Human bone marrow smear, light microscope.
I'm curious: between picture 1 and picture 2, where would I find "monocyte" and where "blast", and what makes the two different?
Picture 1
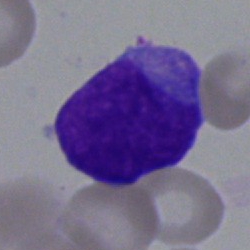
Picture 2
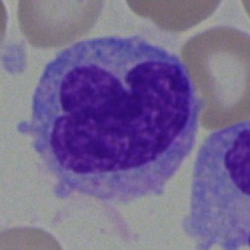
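Blast in picture 1, monocyte in picture 2. Nucleus: in the blast it fills most of the cell; in the monocyte a deep notch cuts into its upper edge.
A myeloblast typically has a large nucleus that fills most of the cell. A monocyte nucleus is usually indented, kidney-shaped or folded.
Cytoplasm: scant in the blast, showing mainly as a pale cap at the upper right; in the monocyte, a rim surrounding the nucleus on every side.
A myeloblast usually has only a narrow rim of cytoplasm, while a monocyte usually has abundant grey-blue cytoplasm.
Granules: none visible in the blast.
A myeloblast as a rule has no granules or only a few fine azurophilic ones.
Blast chromatin: deep violet, finely mottled throughout; no vacuoles in its cytoplasm. Outline: blast rounded but somewhat angular; monocyte roughly round, with small irregular blebs along its left and lower edges. Picture 2 is slightly soft in focus, with part of another nucleated cell at the lower right corner.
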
